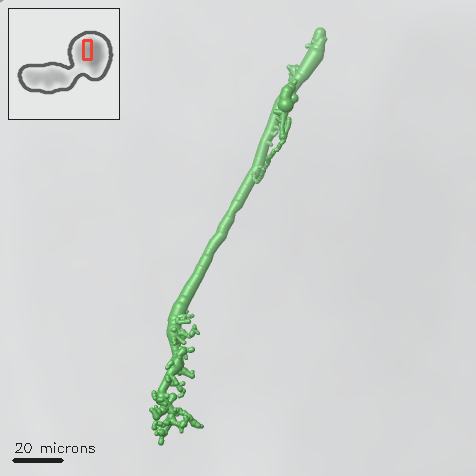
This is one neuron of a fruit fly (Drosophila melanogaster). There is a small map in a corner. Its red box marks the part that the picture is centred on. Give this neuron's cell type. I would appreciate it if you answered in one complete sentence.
The neuron is a member of cell type OCG01a.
